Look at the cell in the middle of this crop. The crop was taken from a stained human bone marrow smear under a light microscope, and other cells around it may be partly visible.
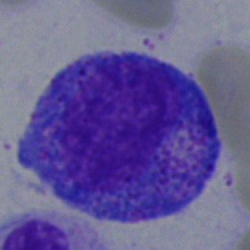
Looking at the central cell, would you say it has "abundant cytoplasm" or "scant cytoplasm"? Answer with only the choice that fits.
Scant cytoplasm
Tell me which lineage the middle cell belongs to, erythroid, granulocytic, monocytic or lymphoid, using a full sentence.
Assigned to the granulocytic lineage is the cell at the center.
